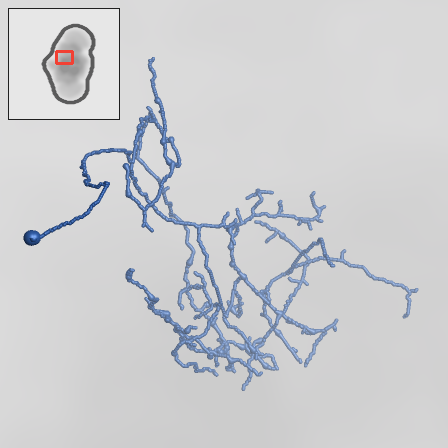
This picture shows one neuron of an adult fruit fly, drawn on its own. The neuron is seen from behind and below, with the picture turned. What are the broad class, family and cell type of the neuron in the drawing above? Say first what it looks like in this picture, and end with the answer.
The cell body is on the left of the picture. The picture shows dozens of branch ends. It is a central-brain intrinsic neuron. Its family is hemilineage DM6_dorso_lateral. The cell type is SMP377.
